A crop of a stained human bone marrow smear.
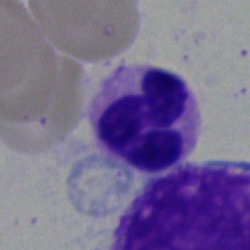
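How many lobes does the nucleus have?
Three; the nucleus is divided into three lobes and fills most of the cell.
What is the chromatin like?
Dark purple and dense.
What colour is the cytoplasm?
Pale lilac-pink.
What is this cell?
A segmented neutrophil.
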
